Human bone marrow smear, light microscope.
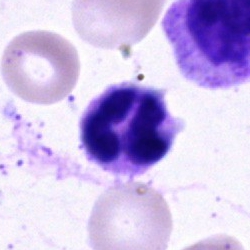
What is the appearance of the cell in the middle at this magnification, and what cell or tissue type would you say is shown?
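So, it's roughly round in outline, and you won't find any nucleoli in the nucleus. There's only a scant rim of pale lilac cytoplasm, mostly along the lower edge. Also note the small pale rounded bulge sticking out from the right edge. That's a segmented neutrophil.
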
